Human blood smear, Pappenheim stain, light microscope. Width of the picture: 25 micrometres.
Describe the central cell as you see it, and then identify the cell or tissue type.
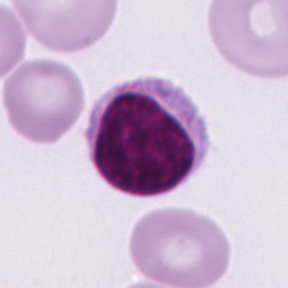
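The nucleus lies off-centre toward the lower left, leaving the widest band of cytoplasm at the upper right. Its chromatin is dense, dark purple and coarsely clumped. The cytoplasm is pale greyish-lilac rather than deep blue, and the cell's edge is slightly ragged along the top. The cell measures about 11 micrometres across, and its nucleus, about 9 micrometres across, fills about 70% of the cell's area. The cell is a large granular lymphocyte.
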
